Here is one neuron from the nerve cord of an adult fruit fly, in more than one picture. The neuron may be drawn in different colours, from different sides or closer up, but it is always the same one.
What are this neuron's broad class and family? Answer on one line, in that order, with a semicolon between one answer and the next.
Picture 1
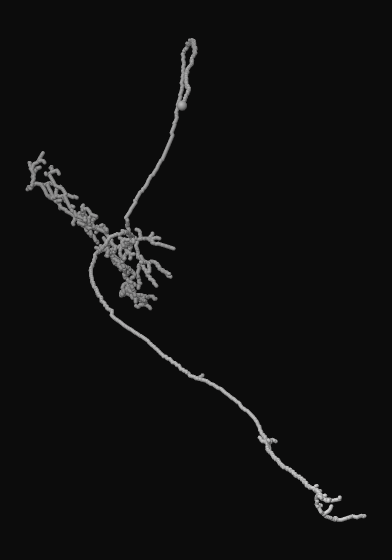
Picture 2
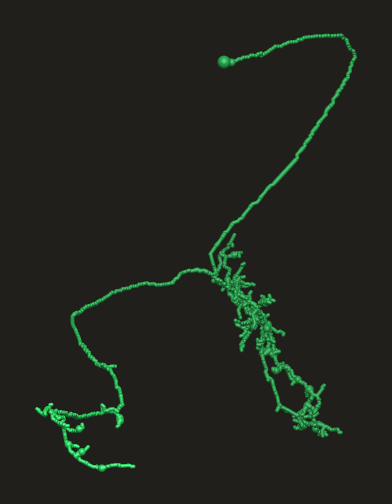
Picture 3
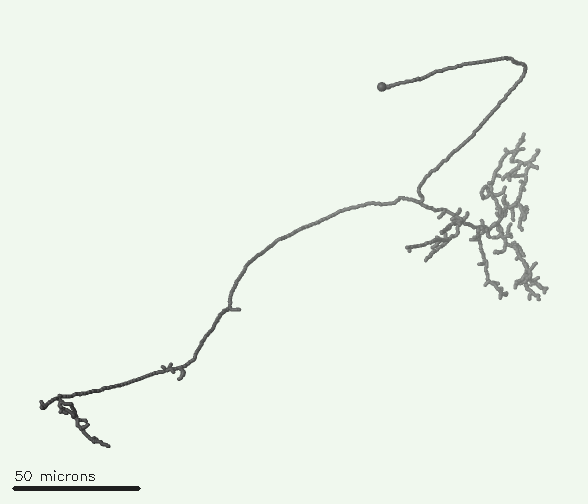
nerve-cord intrinsic neuron; hemilineage 23B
